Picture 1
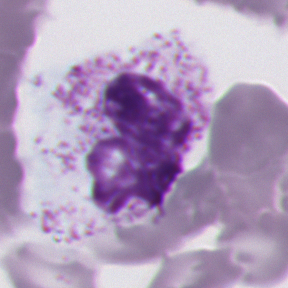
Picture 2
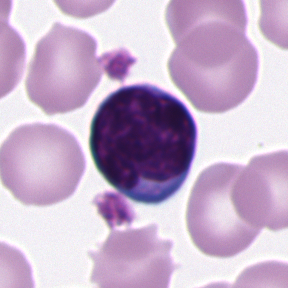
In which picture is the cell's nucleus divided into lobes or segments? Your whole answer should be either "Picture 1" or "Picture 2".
Picture 1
